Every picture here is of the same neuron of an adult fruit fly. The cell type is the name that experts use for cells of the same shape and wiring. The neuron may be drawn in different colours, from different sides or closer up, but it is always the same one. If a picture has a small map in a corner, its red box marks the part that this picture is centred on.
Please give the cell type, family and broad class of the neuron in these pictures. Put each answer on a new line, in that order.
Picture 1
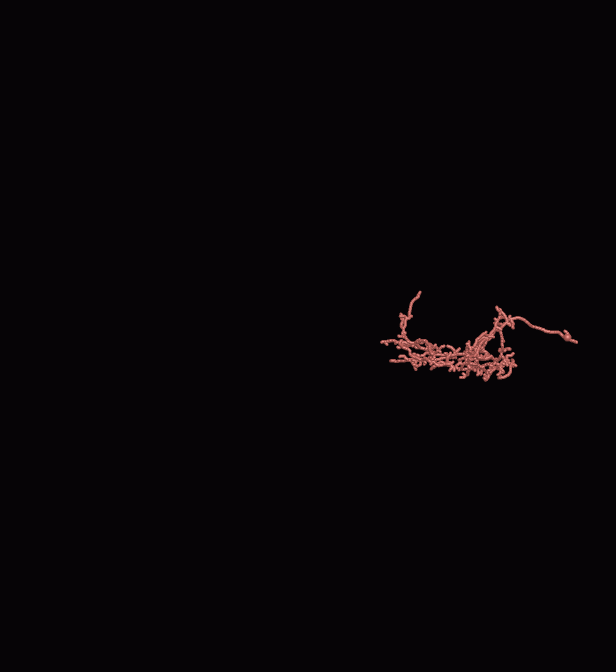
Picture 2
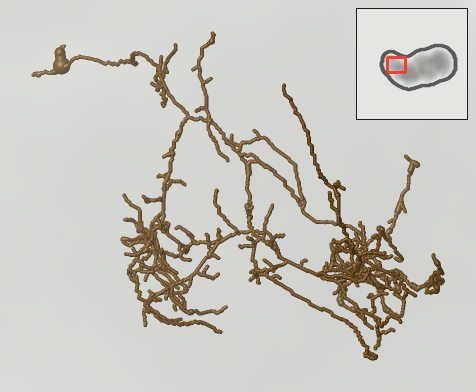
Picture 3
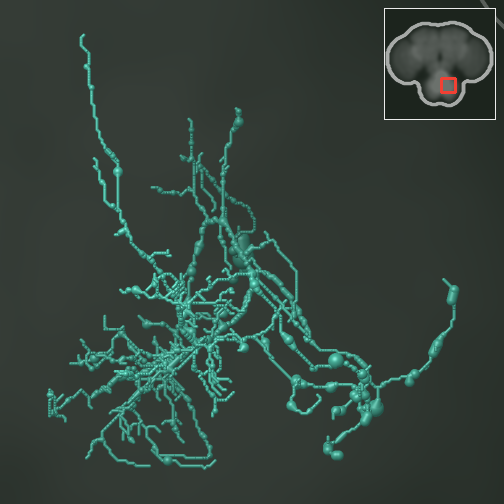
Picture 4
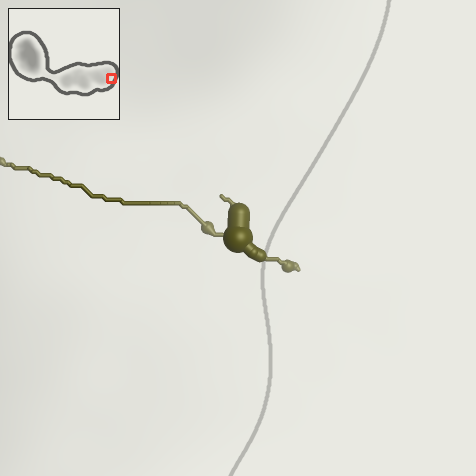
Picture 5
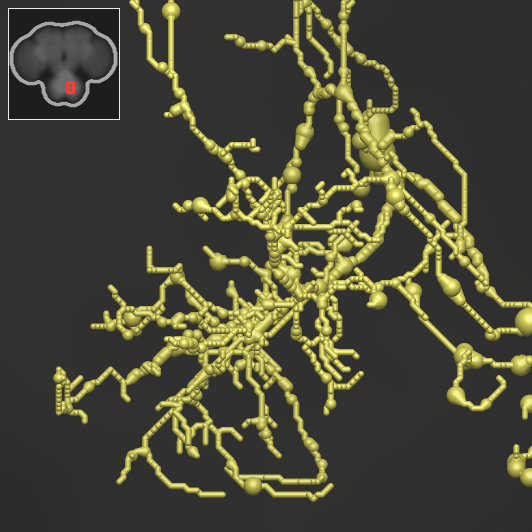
IN20A.22A017
hemilineage 20A.22A
nerve-cord intrinsic neuron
